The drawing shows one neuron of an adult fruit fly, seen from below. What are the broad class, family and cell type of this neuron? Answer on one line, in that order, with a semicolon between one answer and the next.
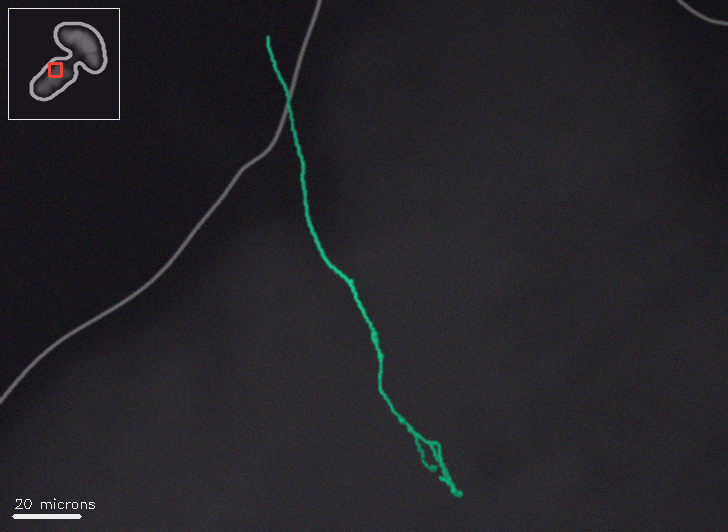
sensory neuron entering the nerve cord; class gustatory; WG1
